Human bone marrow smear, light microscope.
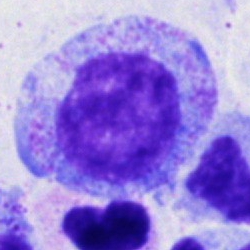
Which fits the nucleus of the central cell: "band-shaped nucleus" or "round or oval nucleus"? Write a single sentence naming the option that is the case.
Round or oval in outline, the nucleus forms a single compact mass.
